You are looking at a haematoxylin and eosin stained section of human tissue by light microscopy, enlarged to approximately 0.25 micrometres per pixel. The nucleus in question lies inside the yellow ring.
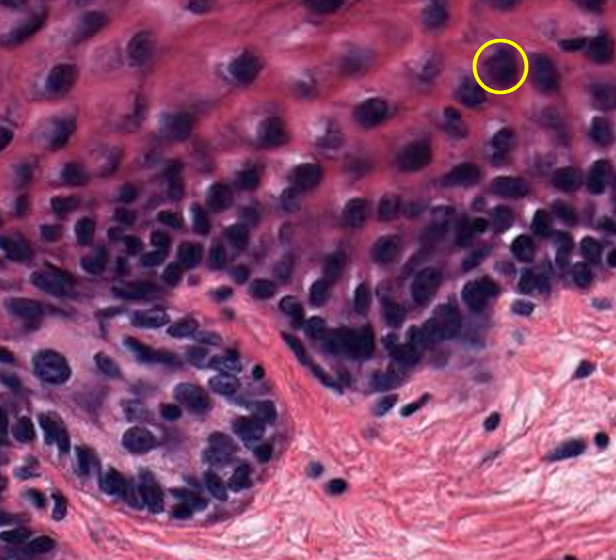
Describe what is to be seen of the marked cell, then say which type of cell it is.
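The nucleus is roughly round to slightly oval and dark purple, about the same size as the nuclei of the neighbouring cells. The nucleus sits near the middle of the cell, surrounded on all sides by a rim of pink cytoplasm. The cell's outline is faint, and its pink cytoplasm merges with that of the cells pressed against it. It is a squamous epithelial cell.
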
